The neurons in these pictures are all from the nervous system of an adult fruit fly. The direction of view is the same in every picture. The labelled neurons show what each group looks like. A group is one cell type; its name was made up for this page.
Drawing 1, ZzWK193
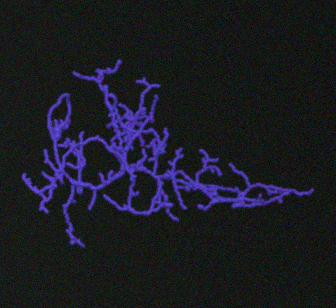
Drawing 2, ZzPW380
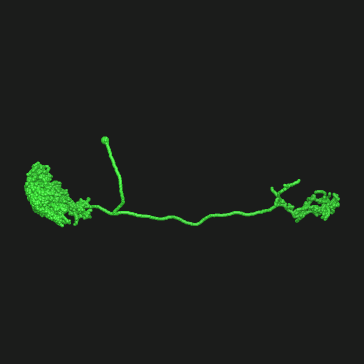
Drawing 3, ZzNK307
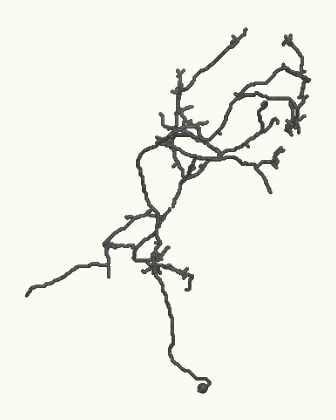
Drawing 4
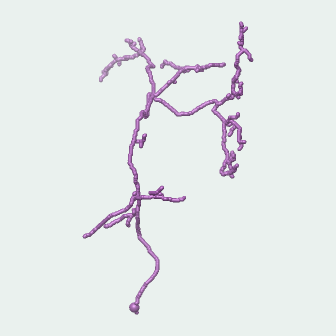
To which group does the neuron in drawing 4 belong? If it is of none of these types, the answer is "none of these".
ZzNK307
